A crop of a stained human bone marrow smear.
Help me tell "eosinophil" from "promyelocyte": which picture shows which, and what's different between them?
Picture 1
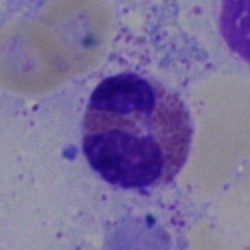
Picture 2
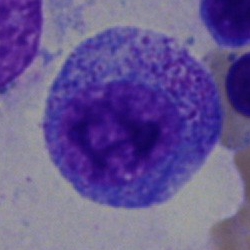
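Eosinophil in picture 1, promyelocyte in picture 2. Outline: round and smooth in both. Chromatin: eosinophil dark purple and densely clumped; promyelocyte unevenly stained, darker purple patches among paler areas. Nucleoli: none visible in the eosinophil. Cytoplasm: promyelocyte blue, no clear vacuoles. Background, picture 1: small purple specks scattered around the eosinophil. Edges, picture 2: parts of other cells at upper left and right, clear of the promyelocyte.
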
